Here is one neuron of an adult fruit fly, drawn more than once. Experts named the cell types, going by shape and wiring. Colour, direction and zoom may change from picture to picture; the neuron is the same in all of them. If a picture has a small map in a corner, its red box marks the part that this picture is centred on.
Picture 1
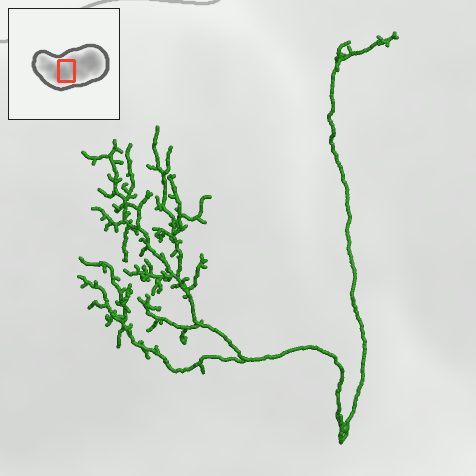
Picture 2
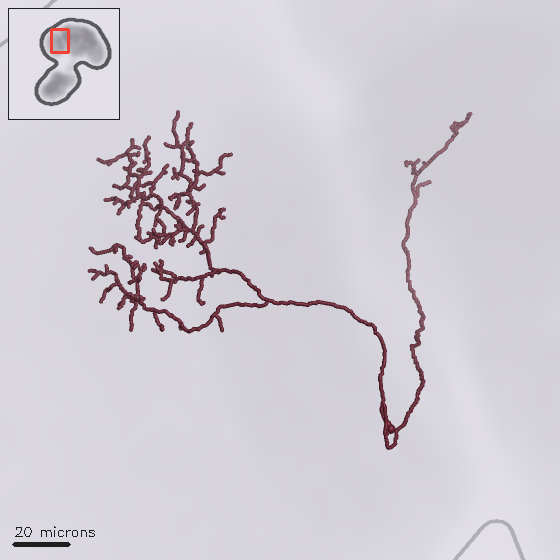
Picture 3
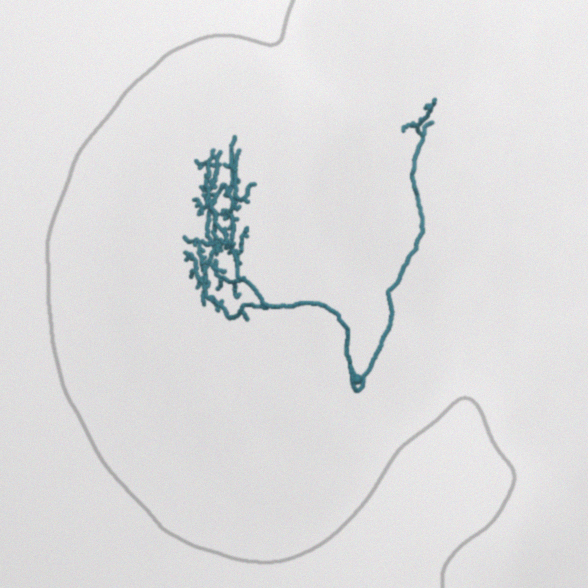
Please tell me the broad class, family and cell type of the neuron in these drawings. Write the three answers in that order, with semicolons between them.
visual projection neuron; MeVP; MeVP3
